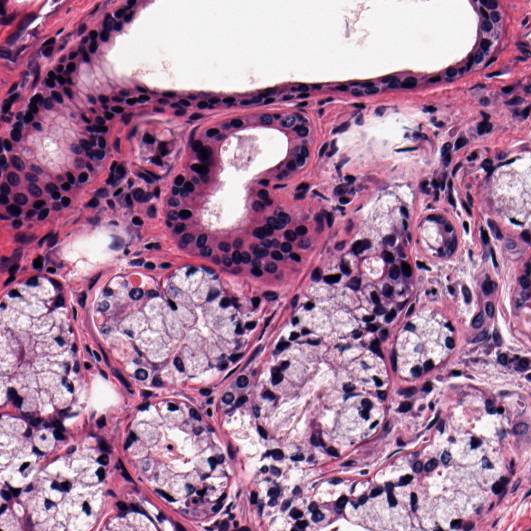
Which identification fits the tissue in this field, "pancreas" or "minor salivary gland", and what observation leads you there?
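This is minor salivary gland.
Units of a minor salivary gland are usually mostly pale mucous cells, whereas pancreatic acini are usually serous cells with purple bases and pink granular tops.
Here the acinar cells have pale, bubbly, mucous-looking cytoplasm. Their dark nuclei are flattened against the outer edge of each acinus. Acini fill the lower two-thirds, ducts the upper third.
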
